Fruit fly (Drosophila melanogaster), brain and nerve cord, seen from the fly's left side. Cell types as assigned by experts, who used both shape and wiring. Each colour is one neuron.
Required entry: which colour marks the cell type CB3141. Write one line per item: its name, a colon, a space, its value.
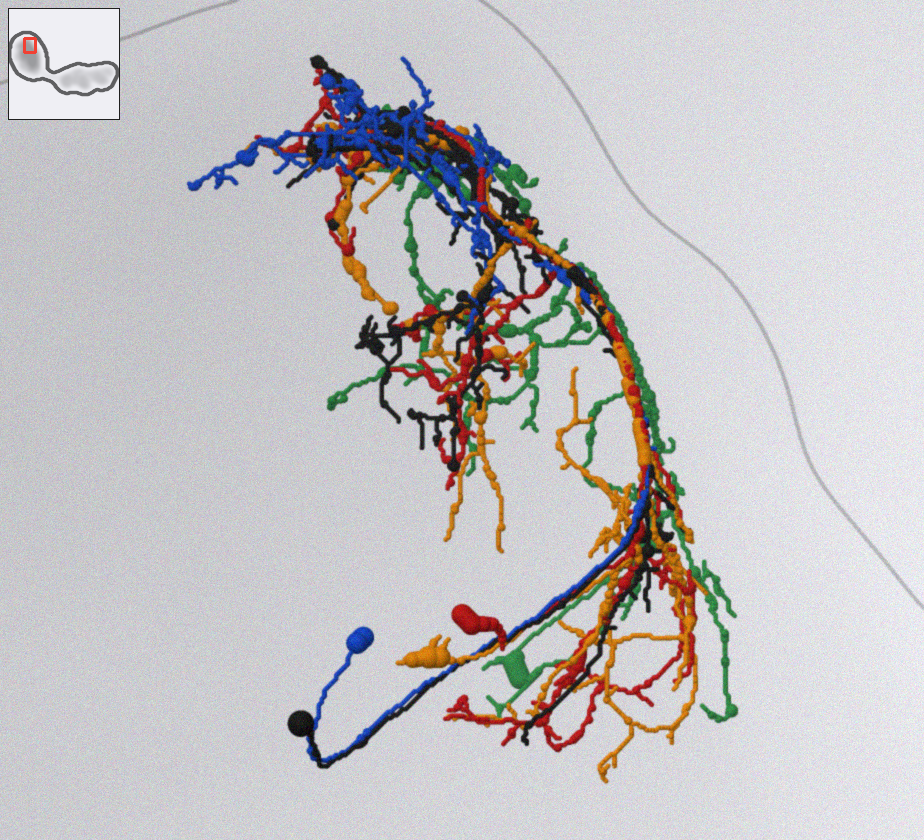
colour: orange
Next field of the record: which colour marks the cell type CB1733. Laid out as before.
colour: red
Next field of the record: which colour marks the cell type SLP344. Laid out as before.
colour: black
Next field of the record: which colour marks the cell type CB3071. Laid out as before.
colour: green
